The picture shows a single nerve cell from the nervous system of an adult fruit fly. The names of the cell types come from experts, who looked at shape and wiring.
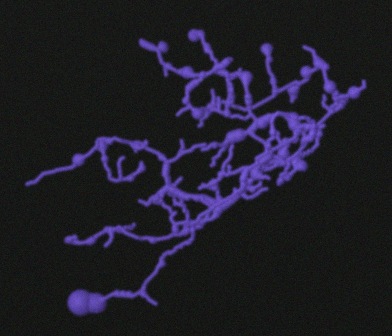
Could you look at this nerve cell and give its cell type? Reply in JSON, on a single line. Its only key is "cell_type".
{"cell_type": "Li27"}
